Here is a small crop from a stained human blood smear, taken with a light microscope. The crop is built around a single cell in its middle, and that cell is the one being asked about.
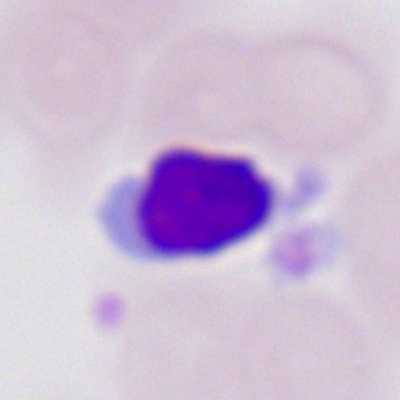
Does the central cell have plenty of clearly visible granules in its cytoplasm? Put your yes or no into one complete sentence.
No, its cytoplasm lacks visible granules entirely.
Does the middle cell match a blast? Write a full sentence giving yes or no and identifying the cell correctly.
No, the central cell is properly termed a lymphocyte, not a blast.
